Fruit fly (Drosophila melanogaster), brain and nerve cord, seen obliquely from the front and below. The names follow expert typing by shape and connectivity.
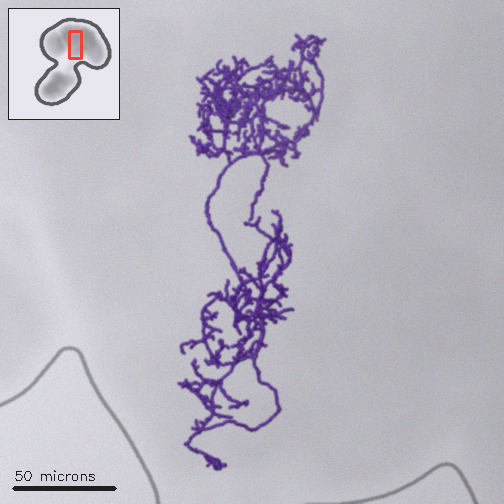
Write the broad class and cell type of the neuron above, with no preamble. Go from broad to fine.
central-brain intrinsic neuron; GNG317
